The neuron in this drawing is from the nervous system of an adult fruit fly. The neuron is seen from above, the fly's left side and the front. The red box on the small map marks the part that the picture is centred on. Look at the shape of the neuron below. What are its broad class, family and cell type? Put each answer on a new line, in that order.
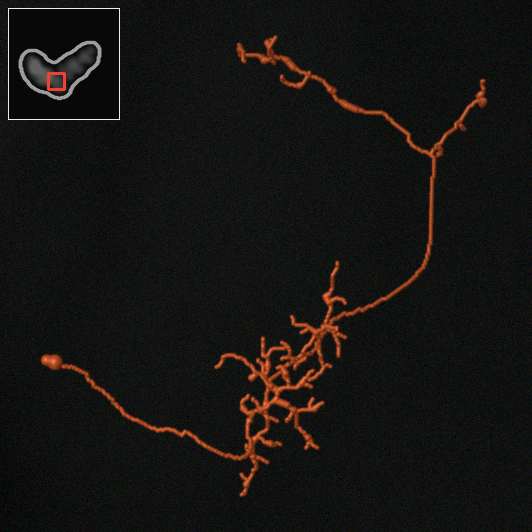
optic-lobe intrinsic neuron
TmY
TmY13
